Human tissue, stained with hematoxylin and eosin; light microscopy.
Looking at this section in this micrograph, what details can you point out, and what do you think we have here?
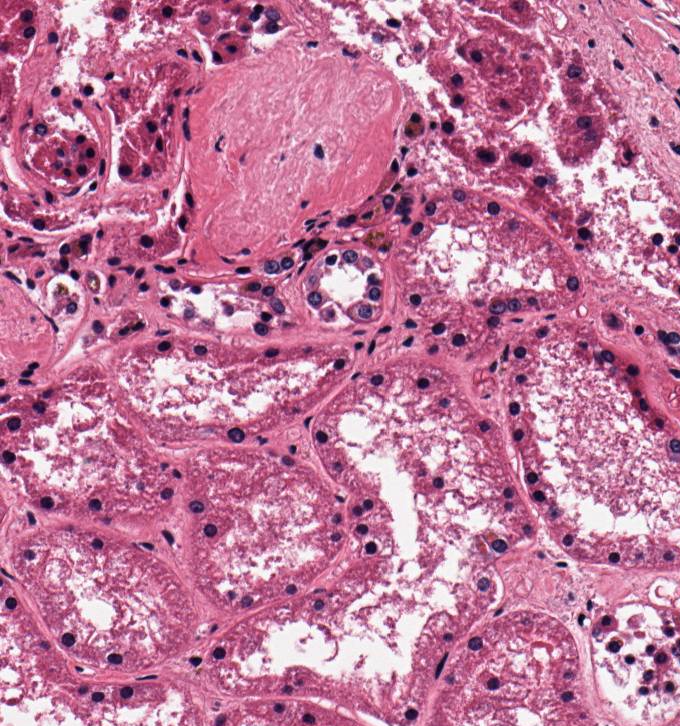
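So here you've got closely packed tubular units, some rounded, some elongated, filling the field with thin septa between them. The septa are thin pink fibrous strands with flattened elongated nuclei, and the cells in the units have abundant granular eosinophilic cytoplasm. This is renal cortex.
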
